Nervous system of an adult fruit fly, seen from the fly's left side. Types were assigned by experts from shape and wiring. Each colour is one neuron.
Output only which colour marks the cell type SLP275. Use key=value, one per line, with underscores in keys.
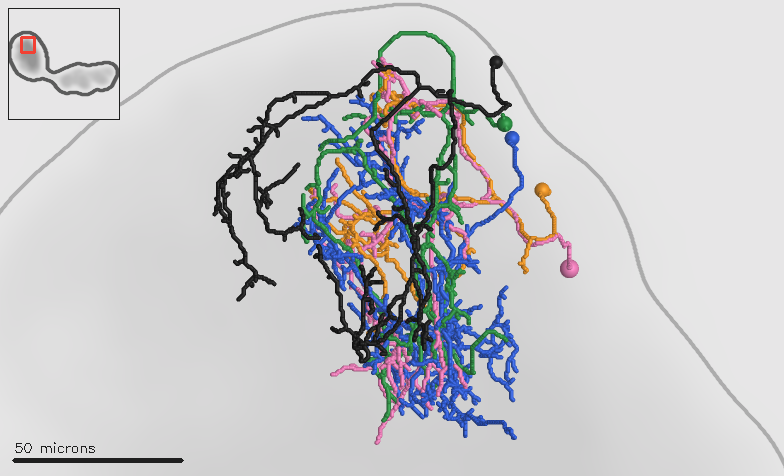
colour=pink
